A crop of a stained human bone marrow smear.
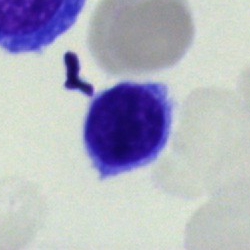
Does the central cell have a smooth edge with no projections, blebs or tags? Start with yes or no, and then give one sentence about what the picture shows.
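No. A small pointed tag of paler cytoplasm projects from the bottom edge.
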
